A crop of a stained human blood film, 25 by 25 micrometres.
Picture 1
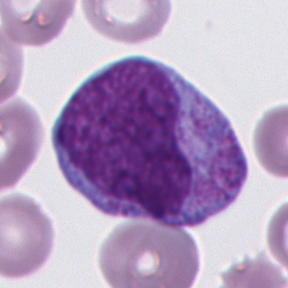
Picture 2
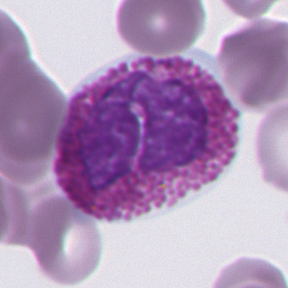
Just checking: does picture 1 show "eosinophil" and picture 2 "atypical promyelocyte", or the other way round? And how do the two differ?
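Of the two, picture 1 holds the atypical promyelocyte and picture 2 the eosinophil. Both outlines are smooth and roughly oval; the atypical promyelocyte is wider than it is tall, measuring about 18 by 14 micrometres. The granules differ: fine reddish-purple granules are scattered through the cytoplasm in picture 1, whereas coarse, round, reddish-pink granules pack the cytoplasm all around the nucleus in picture 2.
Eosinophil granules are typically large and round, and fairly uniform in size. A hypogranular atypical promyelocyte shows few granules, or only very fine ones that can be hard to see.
The eosinophil's nucleus has two lobes lying side by side, left and right, with deep purple, fairly dense chromatin.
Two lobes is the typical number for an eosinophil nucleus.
In the atypical promyelocyte the cytoplasm forms a broad crescent on the right and only a thin rim on the left, with a paler zone against the right edge of the nucleus and no visible vacuoles. Along the upper right edge of the eosinophil runs a narrow pale rim free of granules. Red cells lie around the atypical promyelocyte without overlapping it.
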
